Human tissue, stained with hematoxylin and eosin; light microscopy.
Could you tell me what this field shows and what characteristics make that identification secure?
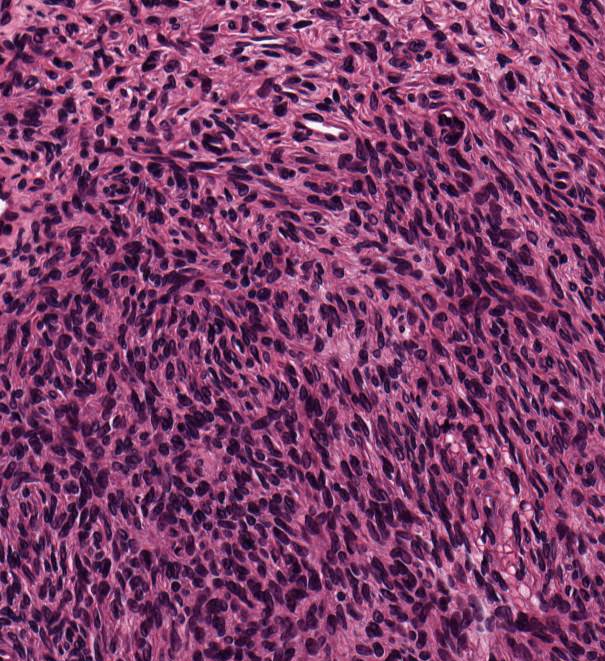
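This is ovarian cortex. Its spindle cells are tightly packed, with very little stroma between, in short fascicles intersecting in varying directions.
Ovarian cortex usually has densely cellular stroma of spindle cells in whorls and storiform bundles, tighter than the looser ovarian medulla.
Nuclei are dark and elongated to oval; cytoplasm is scant and pink, with indistinct borders.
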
